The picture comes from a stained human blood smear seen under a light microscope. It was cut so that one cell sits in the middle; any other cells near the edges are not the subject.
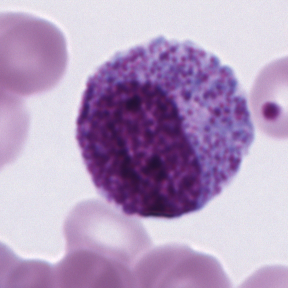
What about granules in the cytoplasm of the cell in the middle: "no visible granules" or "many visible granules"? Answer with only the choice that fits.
Many visible granules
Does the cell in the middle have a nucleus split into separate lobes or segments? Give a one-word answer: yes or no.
No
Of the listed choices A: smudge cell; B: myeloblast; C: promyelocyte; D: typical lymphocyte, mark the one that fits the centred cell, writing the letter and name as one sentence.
The cell at the heart of the crop is a promyelocyte, so choose option C.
